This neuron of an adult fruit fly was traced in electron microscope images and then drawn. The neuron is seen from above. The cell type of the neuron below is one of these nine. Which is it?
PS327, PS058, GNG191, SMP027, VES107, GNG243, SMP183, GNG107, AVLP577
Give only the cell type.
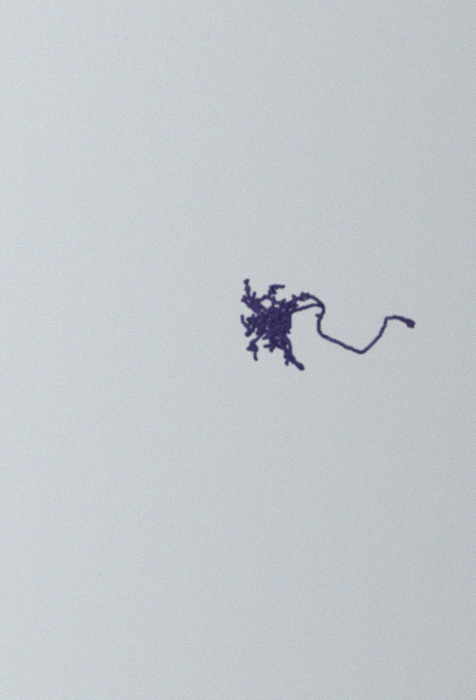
SMP027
